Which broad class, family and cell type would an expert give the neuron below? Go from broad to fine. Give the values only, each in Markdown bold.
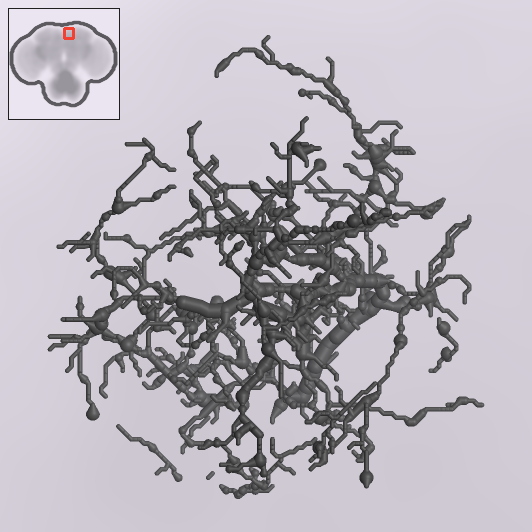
**central-brain intrinsic neuron**, **hemilineage DM4_dorsal**, **SMP387**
